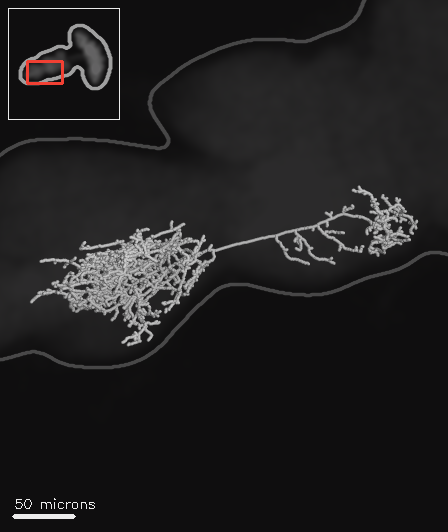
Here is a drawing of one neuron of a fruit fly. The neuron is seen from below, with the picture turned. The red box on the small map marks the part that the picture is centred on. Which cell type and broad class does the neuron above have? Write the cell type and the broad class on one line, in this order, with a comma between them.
INXXX038, nerve-cord intrinsic neuron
